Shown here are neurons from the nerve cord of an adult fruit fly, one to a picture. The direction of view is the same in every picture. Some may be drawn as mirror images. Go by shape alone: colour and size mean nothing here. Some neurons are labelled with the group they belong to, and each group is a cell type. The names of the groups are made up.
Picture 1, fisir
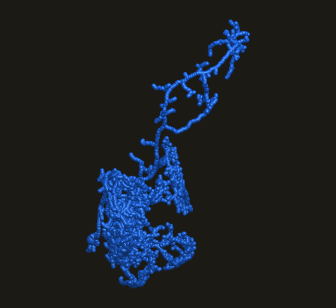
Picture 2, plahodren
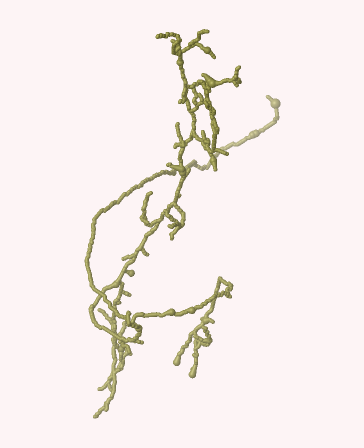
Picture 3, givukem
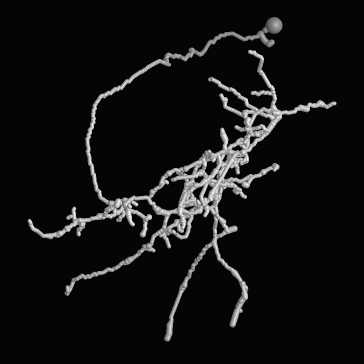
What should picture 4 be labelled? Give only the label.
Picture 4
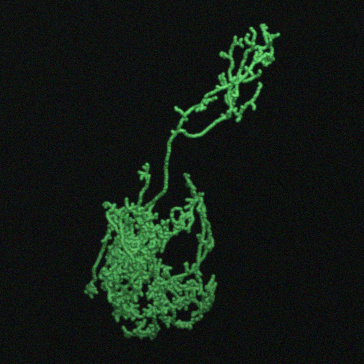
fisir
